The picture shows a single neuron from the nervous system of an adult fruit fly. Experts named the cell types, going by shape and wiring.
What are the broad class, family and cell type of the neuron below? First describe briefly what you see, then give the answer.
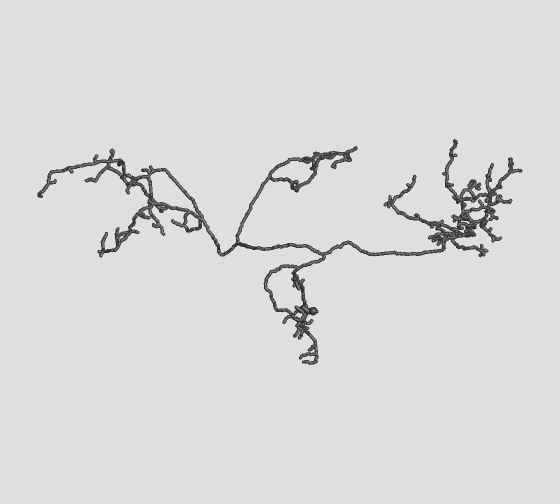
Its cell body lies in the middle of the picture. Dozens of branch ends can be seen. It is a central-brain intrinsic neuron. The family is hemilineage SMPad1. Its cell type is SMP102.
